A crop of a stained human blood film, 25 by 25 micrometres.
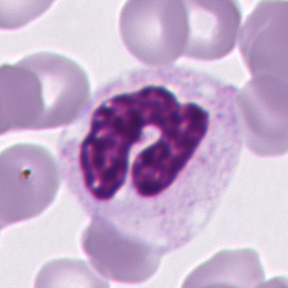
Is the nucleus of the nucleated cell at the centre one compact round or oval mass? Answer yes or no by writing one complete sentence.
No, the shape of the nucleus is a curved band without separate lobes.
